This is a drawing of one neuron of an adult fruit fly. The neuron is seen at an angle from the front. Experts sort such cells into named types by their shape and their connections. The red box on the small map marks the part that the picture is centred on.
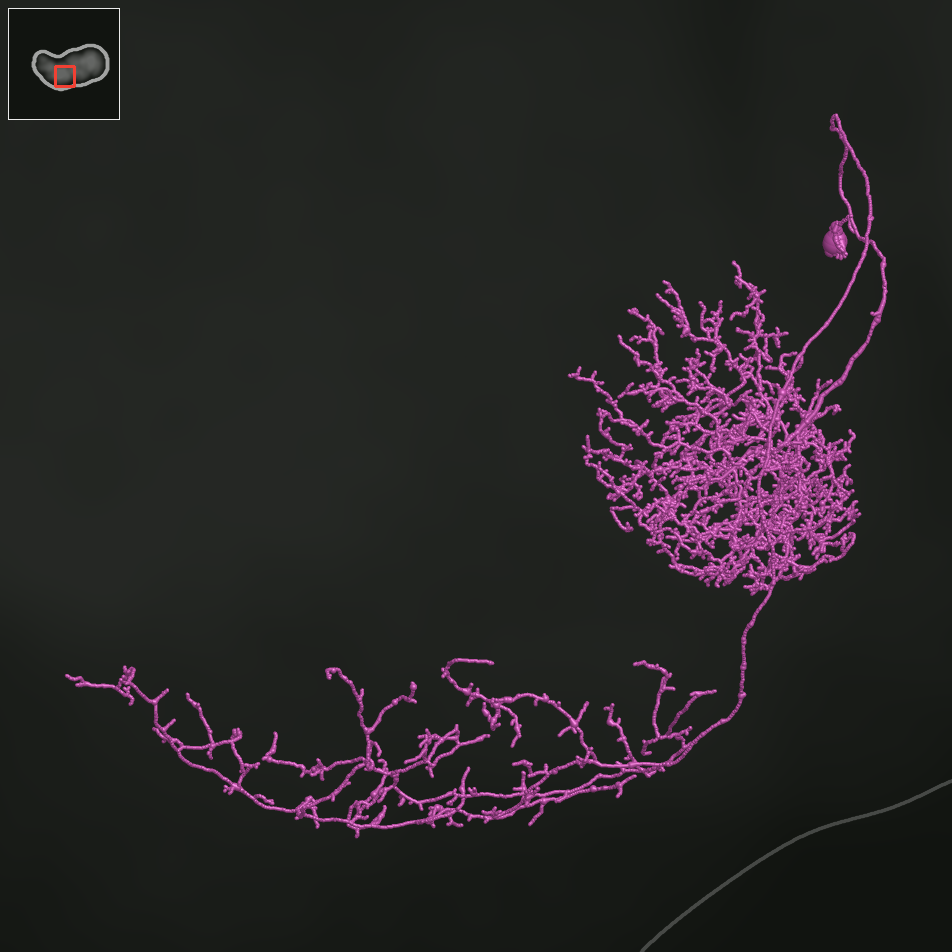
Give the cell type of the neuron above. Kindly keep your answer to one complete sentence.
By its cell type, the neuron is MeLo10.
